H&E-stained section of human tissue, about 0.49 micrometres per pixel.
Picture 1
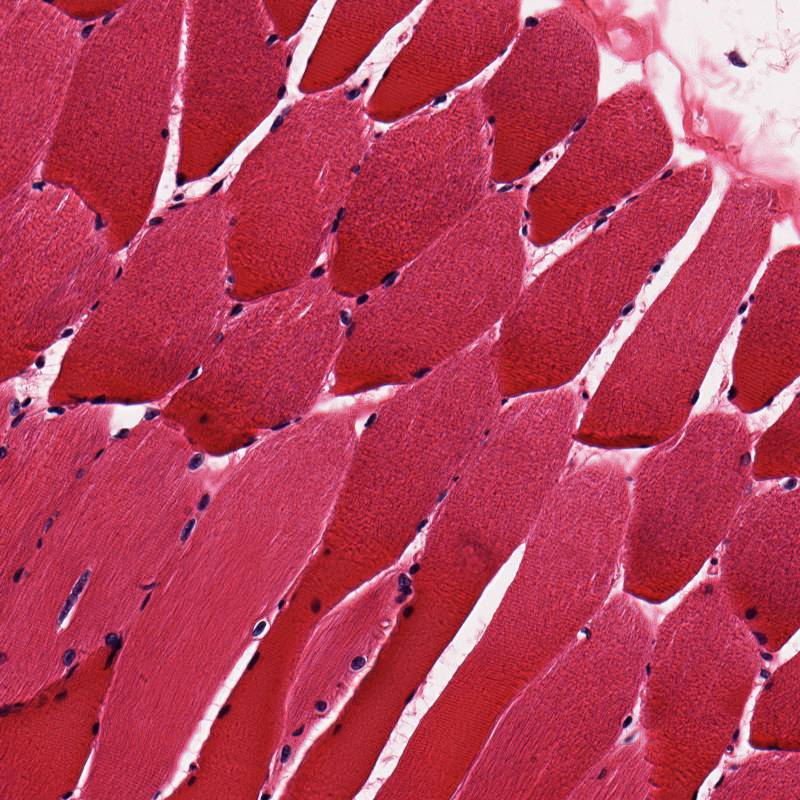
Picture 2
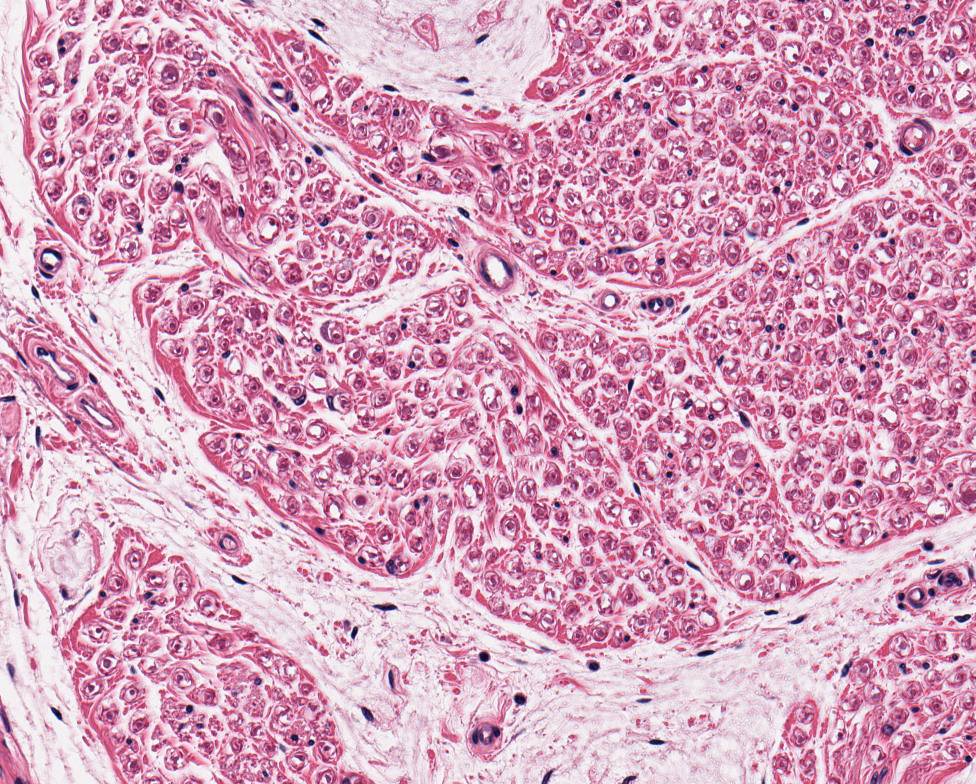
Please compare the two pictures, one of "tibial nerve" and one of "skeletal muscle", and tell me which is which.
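Notice first: skeletal muscle is picture 1, tibial nerve picture 2. Picture 1's upper half has angular, polygonal fibres of deep red cytoplasm with small dark flattened nuclei at their edges and thin pale pink connective tissue between them. Picture 2's bundles, each outlined by a thin pink band, pack small round fibre profiles: a central pink axon inside a pale, clear myelin ring.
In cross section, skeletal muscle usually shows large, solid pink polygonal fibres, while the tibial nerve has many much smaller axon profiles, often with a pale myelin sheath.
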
